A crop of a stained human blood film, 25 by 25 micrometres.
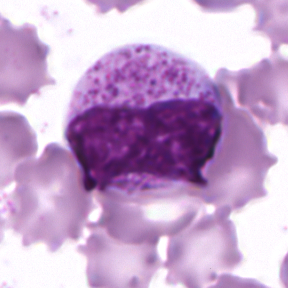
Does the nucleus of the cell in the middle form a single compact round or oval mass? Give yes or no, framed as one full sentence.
No, a curved band without separate lobes, not a compact mass, makes up the nucleus.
